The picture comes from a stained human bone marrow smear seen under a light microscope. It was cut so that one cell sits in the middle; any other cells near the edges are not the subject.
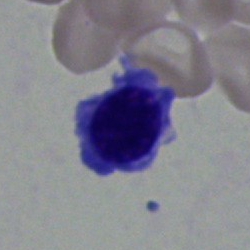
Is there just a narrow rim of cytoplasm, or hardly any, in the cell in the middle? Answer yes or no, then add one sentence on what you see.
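Yes. The cytoplasm is scant, forming only a narrow rim around the nucleus.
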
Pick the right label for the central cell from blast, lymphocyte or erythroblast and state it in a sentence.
The cell of interest, in the center, is an erythroblast.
